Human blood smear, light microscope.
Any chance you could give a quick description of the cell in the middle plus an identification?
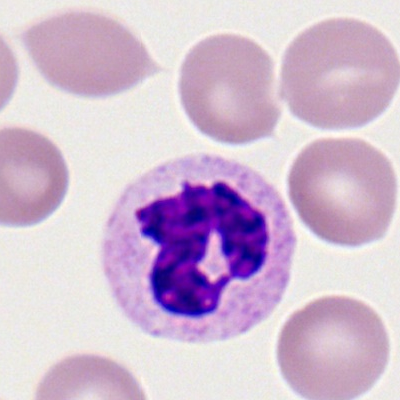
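Looking first at the edge, I see a round, smooth outline. The nucleus is lobed and curves around a small pale central gap. Fine lilac granules are scattered throughout the cytoplasm, and I find no vacuoles there. So this is a segmented neutrophil.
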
